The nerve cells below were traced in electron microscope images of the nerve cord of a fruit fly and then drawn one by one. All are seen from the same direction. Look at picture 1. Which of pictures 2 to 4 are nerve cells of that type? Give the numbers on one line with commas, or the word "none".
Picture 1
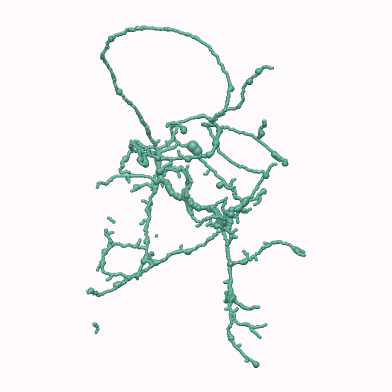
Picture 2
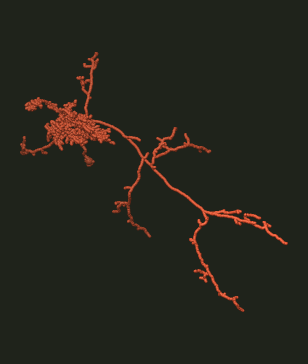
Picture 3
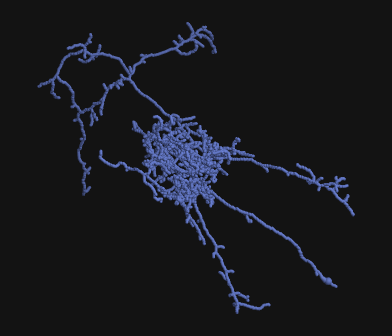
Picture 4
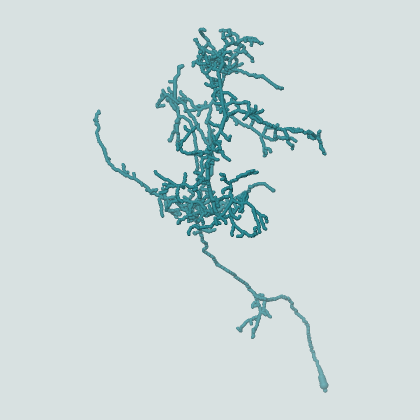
none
